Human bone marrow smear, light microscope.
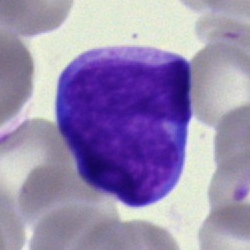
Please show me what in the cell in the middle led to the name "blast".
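In keeping with a blast: the nucleus fills almost the whole cell.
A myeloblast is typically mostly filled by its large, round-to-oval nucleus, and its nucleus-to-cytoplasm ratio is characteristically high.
Cytoplasm only a thin rim, best seen along the left edge.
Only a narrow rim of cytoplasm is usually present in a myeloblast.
Less in keeping: that rim is deep blue.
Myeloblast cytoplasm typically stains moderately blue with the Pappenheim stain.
Seen besides: an irregular, angular cell outline with several fairly straight sides, and no distinct nucleolus in the nucleus.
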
